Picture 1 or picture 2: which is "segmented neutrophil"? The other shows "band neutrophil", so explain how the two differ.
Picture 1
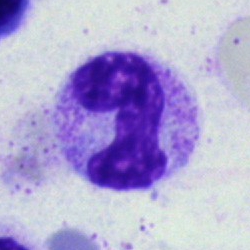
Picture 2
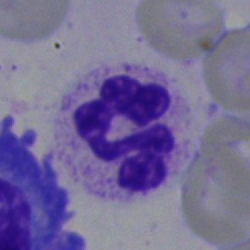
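The band neutrophil is in picture 1, and the segmented neutrophil is in picture 2. Both cells have a round, smooth outline, and the one in picture 2 has no surface projections. Both have dense, dark purple, coarsely clumped chromatin, and neither shows vacuoles in its cytoplasm.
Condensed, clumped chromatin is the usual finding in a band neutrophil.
Now look at the nucleus in picture 1: a single thick band, curved and bent into a hook, with no nucleoli visible.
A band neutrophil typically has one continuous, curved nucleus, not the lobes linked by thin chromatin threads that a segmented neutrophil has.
The surroundings differ as well: no other cell touches the outline in picture 1, while at the lower left of picture 2 lies part of another cell with deep blue cytoplasm and a knobbly edge.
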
